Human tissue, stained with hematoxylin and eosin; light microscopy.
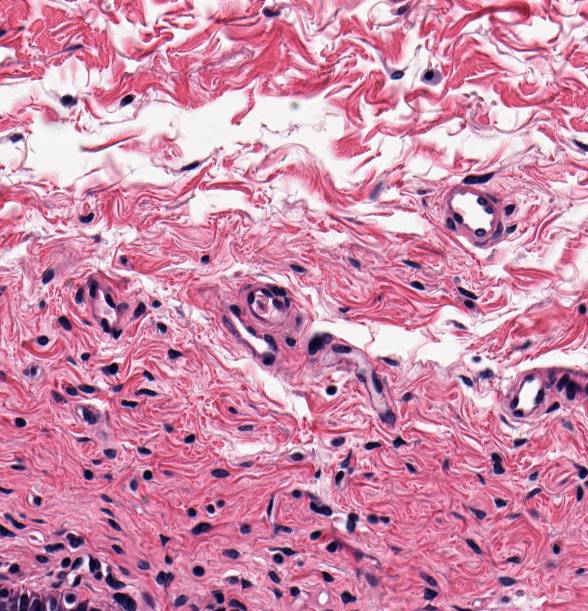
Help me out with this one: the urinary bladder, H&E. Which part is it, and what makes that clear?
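What you have here is loose connective tissue. In the upper third the pink collagen bundles lie loosely, with wide white clefts between them. In the lower half, fine wavy fibres run in varied directions.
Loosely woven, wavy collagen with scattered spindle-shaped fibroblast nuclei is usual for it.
Most stromal nuclei here are small, dark and spindle-shaped to oval.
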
